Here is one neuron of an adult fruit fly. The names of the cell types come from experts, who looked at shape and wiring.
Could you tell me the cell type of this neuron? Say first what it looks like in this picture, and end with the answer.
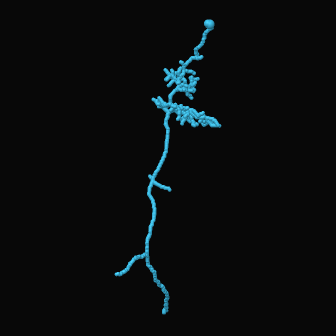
The cell body can be seen at the top of the picture. As drawn here it is more than twice as tall as it is wide. This is an optic-lobe intrinsic neuron. It is of cell type TmY3.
